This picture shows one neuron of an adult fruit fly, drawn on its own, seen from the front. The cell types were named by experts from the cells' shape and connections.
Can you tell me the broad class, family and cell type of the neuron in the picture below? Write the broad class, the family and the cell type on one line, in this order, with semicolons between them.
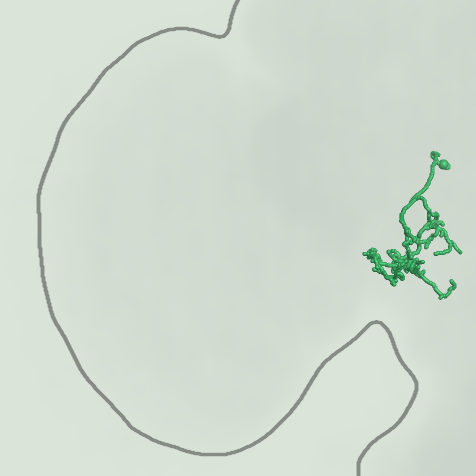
central-brain intrinsic neuron; hemilineage DM5_ventral; WED161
